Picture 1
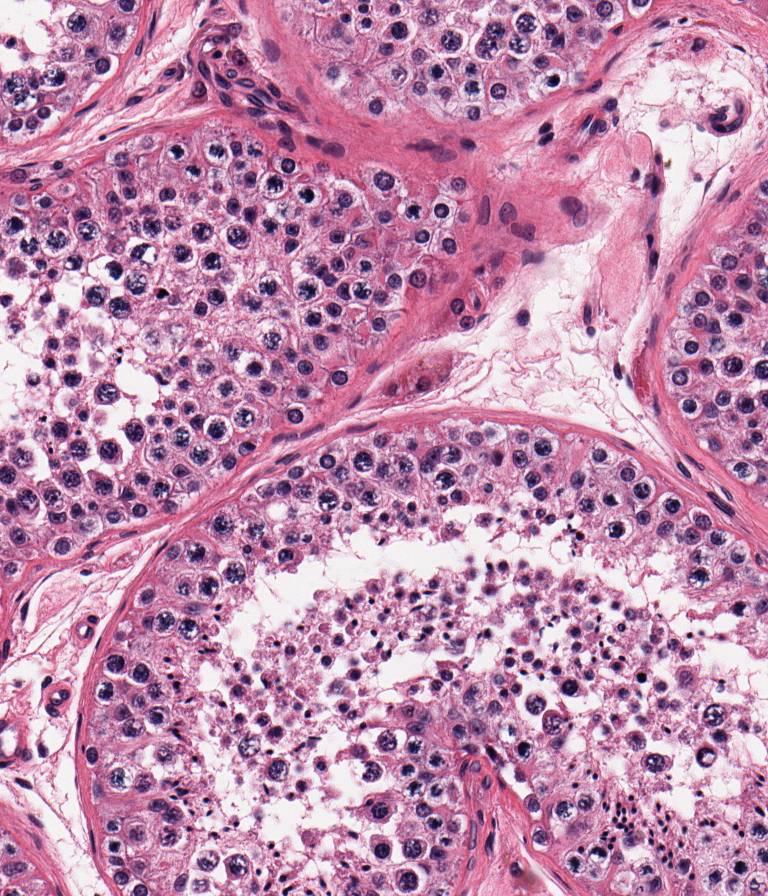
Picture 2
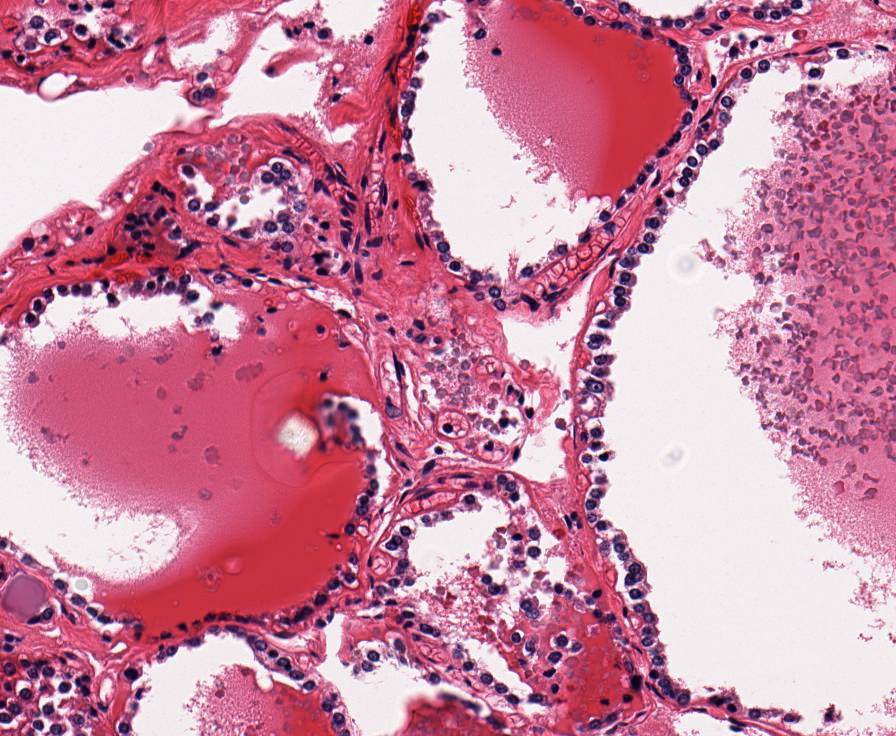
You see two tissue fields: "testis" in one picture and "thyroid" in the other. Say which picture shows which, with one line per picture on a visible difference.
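The field in picture 1 comes from the testis. Each tubule is lined by a stratified epithelium of many cell layers reaching from the wall towards the centre.
The field in picture 2 comes from the thyroid. The spaces are lined by a single layer of flattened to cuboidal cells with dark round nuclei.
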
